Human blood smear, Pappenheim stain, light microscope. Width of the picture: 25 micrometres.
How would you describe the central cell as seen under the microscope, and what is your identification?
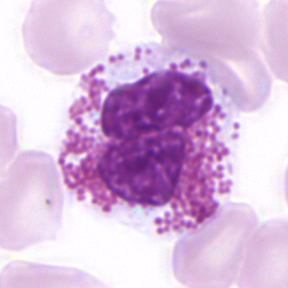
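Quick look: the outline's roughly round, and the nucleus has two lobes sitting one above the other. The chromatin is dense and dark purple. That's an eosinophil.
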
